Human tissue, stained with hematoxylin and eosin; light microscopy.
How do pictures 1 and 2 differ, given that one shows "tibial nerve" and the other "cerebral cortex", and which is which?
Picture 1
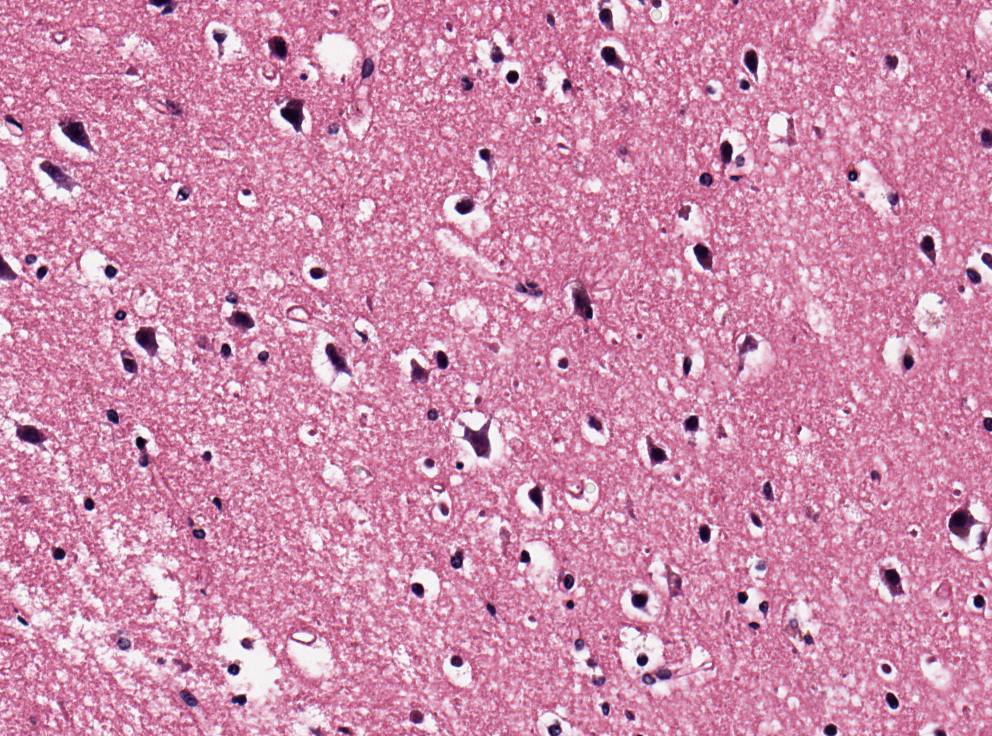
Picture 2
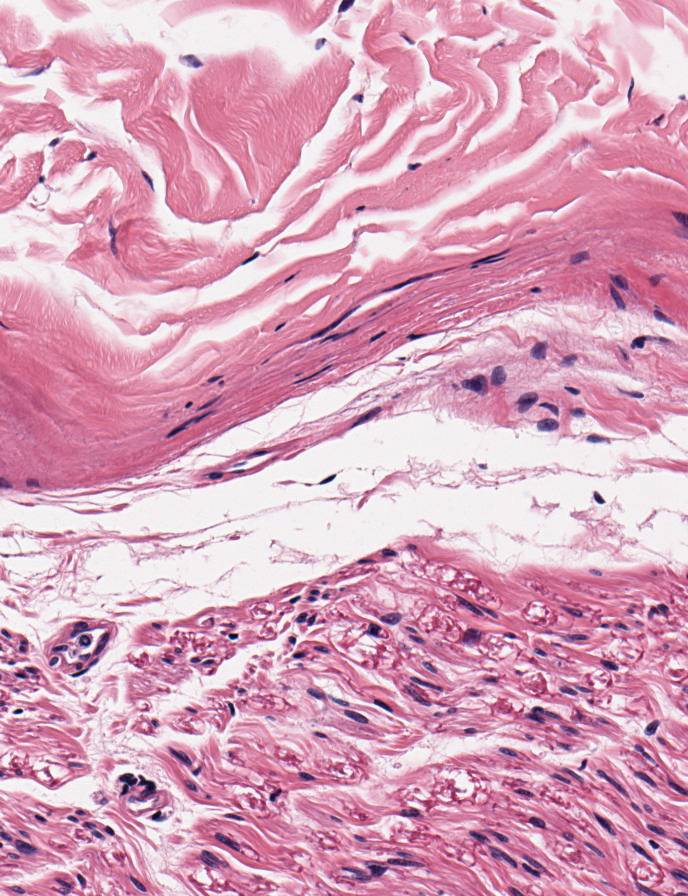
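As I read them, picture 1 is cerebral cortex and picture 2 is tibial nerve. The first has a finely granular pink matrix stippled with small clear vacuoles, and larger dark, angular cells, often triangular or tapered, across the whole field. Small round dark nuclei with scant visible cytoplasm sit evenly among them, and all the cells lie singly, not in clusters, rows or sheets.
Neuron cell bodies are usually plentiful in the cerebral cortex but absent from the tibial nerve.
The second field I'd split in two: a sparsely nucleated fibrous upper half and a densely nucleated lower part, with a pale band across the middle. Above, broad wavy pink collagen bundles with few nuclei are separated by white clefts; at the right, just above the band, looser pale pink tissue holds a group of plump oval nuclei. Below are closely packed wavy fibres with many elongated dark nuclei.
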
